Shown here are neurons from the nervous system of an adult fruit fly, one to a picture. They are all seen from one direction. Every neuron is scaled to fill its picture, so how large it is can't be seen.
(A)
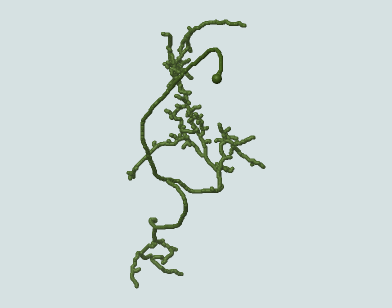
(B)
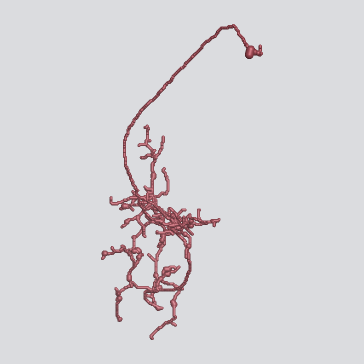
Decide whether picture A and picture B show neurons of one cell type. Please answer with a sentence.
They are of different cell types.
